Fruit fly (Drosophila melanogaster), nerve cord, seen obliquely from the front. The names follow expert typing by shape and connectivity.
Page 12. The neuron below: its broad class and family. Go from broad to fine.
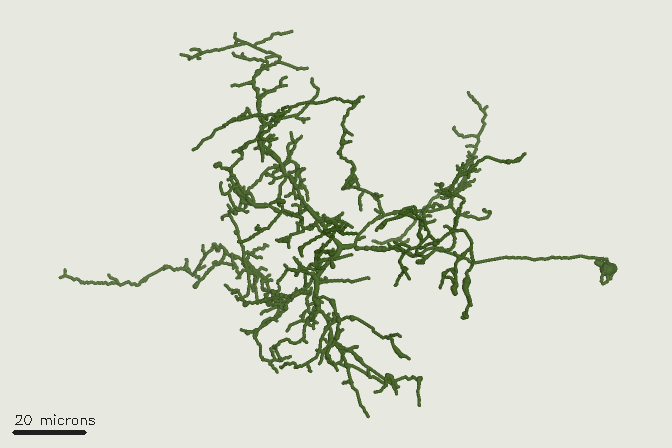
nerve-cord intrinsic neuron; hemilineage 20A.22A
